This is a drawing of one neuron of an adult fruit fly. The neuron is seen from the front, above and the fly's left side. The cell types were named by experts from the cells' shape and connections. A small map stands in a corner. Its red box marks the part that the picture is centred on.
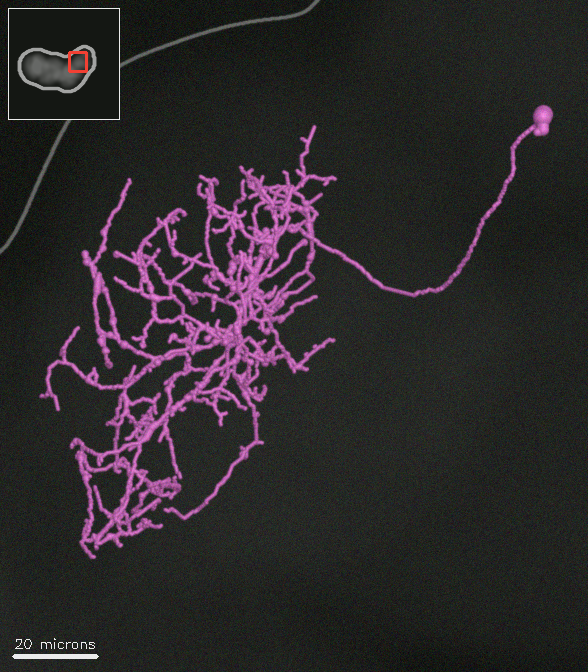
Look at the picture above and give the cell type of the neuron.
IN14A016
